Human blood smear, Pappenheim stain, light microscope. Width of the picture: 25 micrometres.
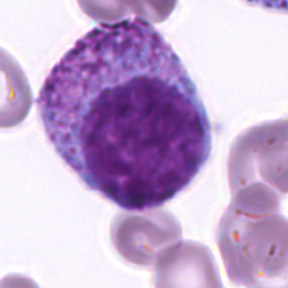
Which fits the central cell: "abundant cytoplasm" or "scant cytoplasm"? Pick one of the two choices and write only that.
Abundant cytoplasm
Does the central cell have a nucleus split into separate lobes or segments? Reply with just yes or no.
No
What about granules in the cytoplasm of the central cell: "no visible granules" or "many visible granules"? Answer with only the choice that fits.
Many visible granules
